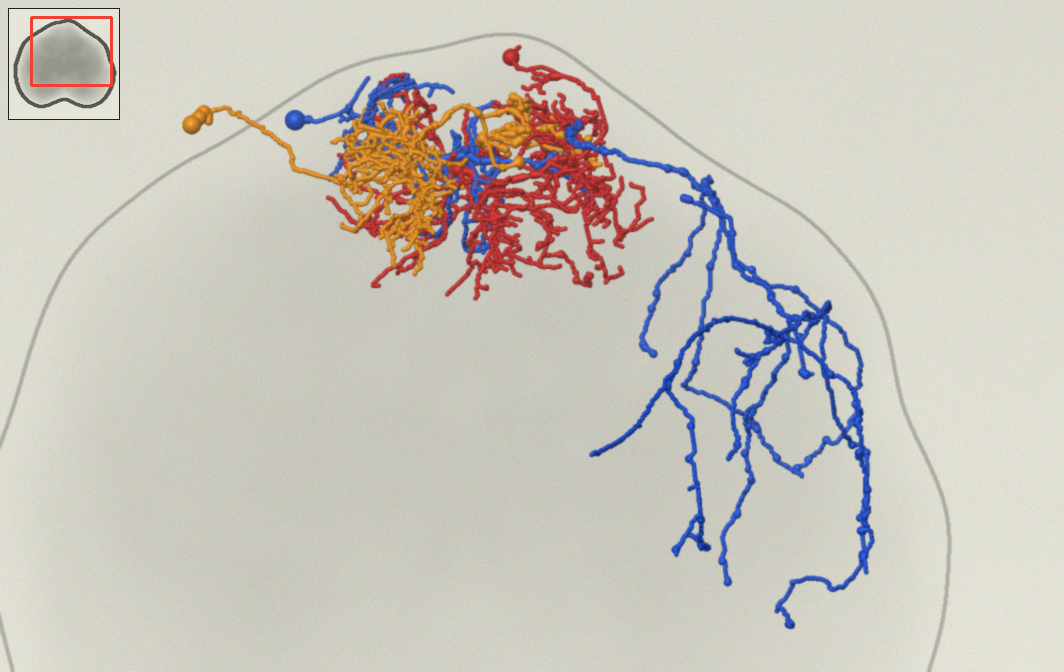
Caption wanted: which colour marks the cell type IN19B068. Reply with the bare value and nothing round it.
red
